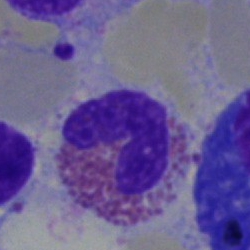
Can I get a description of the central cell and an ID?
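A thick, curved band with a deep indentation forms the nucleus, which lies in the upper part of the cell. Coarse reddish-pink granules fill the cytoplasm and are packed most densely below the nucleus. This cell is an eosinophil.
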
